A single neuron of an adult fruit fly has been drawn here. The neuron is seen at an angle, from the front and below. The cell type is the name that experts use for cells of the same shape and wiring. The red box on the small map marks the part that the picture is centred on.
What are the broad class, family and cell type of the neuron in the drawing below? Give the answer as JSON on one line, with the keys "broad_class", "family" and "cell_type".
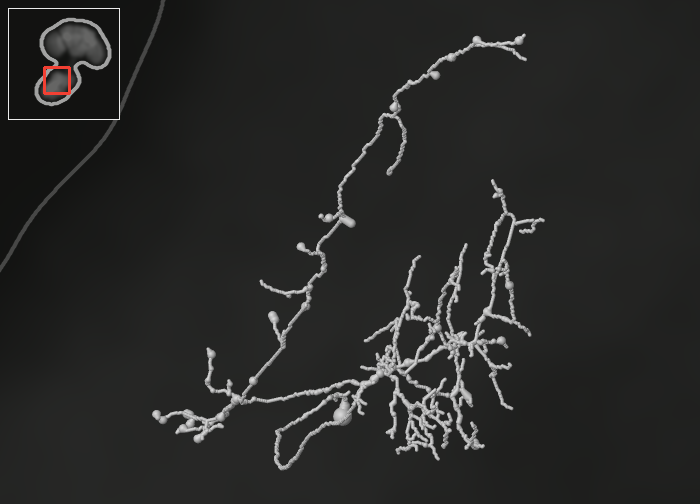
{"broad_class": "nerve-cord intrinsic neuron", "family": "hemilineage 07B", "cell_type": "IN07B087"}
